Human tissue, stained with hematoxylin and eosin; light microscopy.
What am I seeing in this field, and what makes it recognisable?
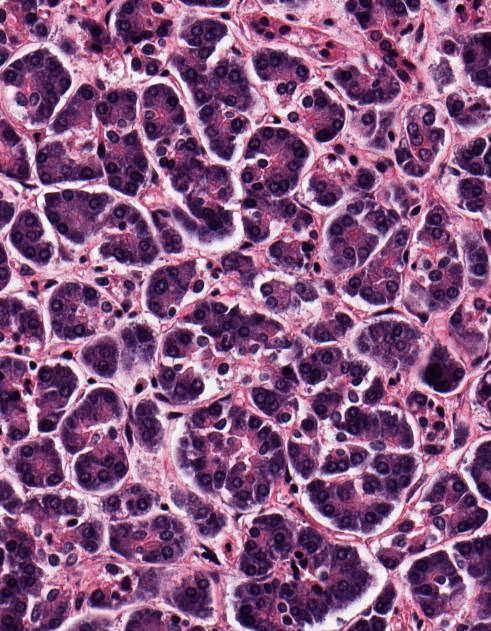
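What I'm looking at is exocrine pancreas. Closely packed rounded clusters of cells fill the whole field, separated by thin strands.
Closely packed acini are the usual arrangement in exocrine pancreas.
Each polygonal cell has one round nucleus, and the nuclei look fairly uniform in size across the field.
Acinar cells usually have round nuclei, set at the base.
Between the clusters, scant pink fibrous stroma carries small dark nuclei.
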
